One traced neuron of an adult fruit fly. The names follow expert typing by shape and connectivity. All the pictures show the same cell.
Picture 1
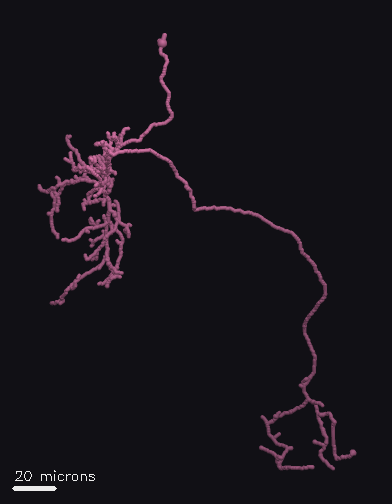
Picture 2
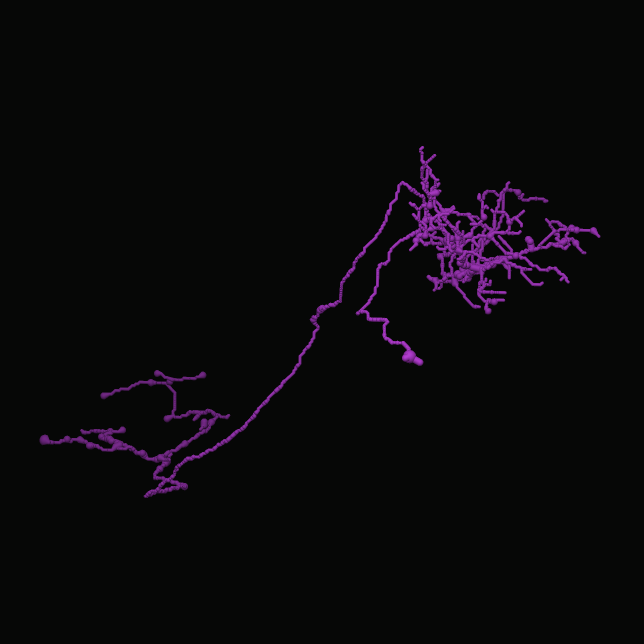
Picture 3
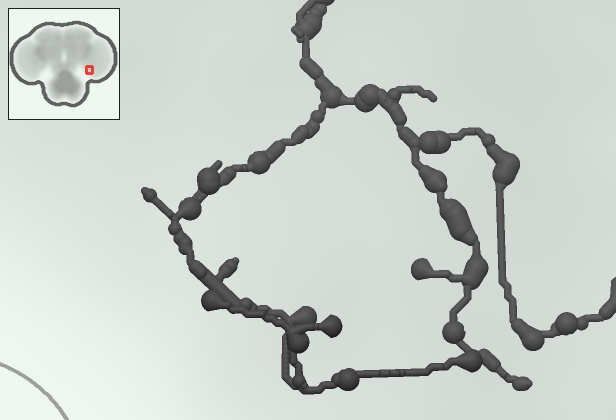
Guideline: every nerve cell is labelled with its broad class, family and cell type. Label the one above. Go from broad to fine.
visual centrifugal neuron; hemilineage VLPp&l1_posterior; LPT116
